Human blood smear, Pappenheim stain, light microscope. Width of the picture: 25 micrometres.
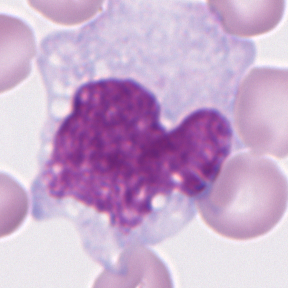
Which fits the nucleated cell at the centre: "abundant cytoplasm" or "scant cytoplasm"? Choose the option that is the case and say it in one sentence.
This cell holds plenty of cytoplasm around the nucleus.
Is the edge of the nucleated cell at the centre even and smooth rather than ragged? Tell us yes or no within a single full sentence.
No, the outline of the cell is rough.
